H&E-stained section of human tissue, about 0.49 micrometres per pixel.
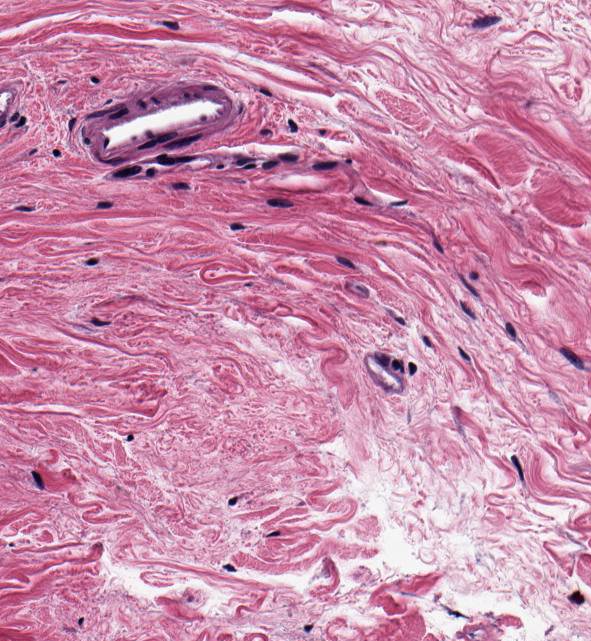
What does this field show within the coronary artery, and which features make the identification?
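What I'm looking at is the tunica adventitia. Pink collagen bundles fill the field, holding a few scattered fibroblasts with thin, elongated, dark nuclei and no distinct cytoplasm.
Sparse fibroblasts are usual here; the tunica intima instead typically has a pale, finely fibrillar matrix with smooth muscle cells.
And a small vessel at upper left, empty, lined by flattened endothelial cells, with a smaller one just right of centre.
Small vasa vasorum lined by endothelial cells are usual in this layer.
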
